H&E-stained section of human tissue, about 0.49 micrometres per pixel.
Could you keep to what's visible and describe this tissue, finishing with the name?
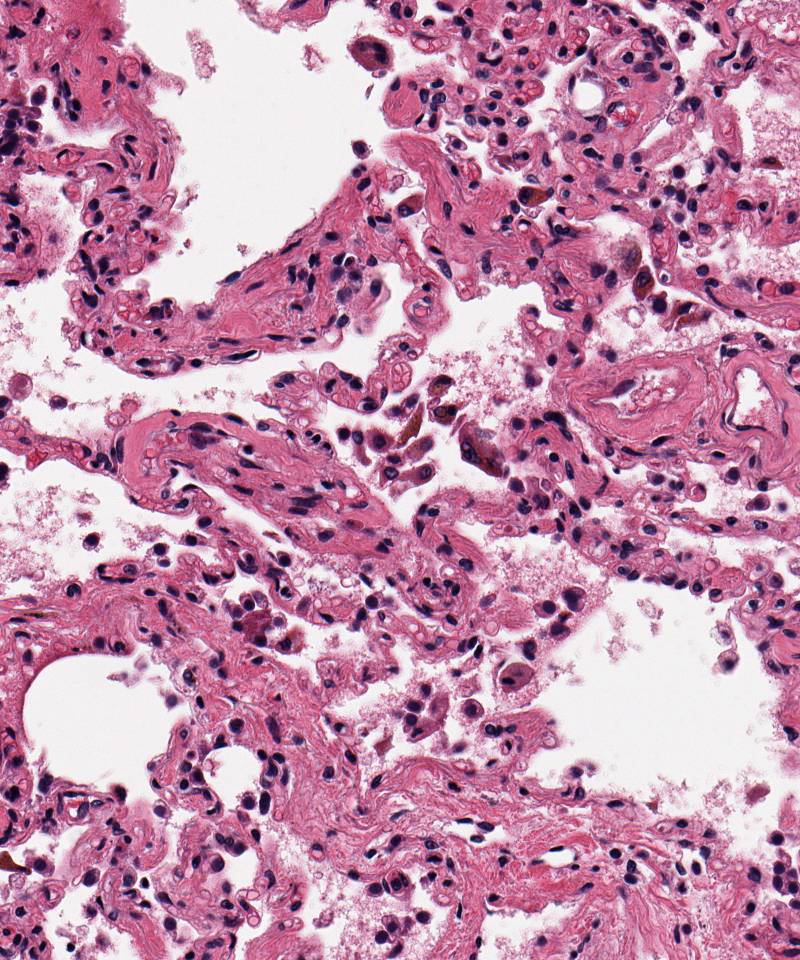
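You'll notice the walls first: pink collagen widens them, with scattered spindle-shaped nuclei. In the spaces, mostly centre and upper right, sit loose cells carrying brown granular pigment. Some spaces, particularly left middle and right, hold pale pink flocculent material. There are no fat cells anywhere. It's lung.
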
